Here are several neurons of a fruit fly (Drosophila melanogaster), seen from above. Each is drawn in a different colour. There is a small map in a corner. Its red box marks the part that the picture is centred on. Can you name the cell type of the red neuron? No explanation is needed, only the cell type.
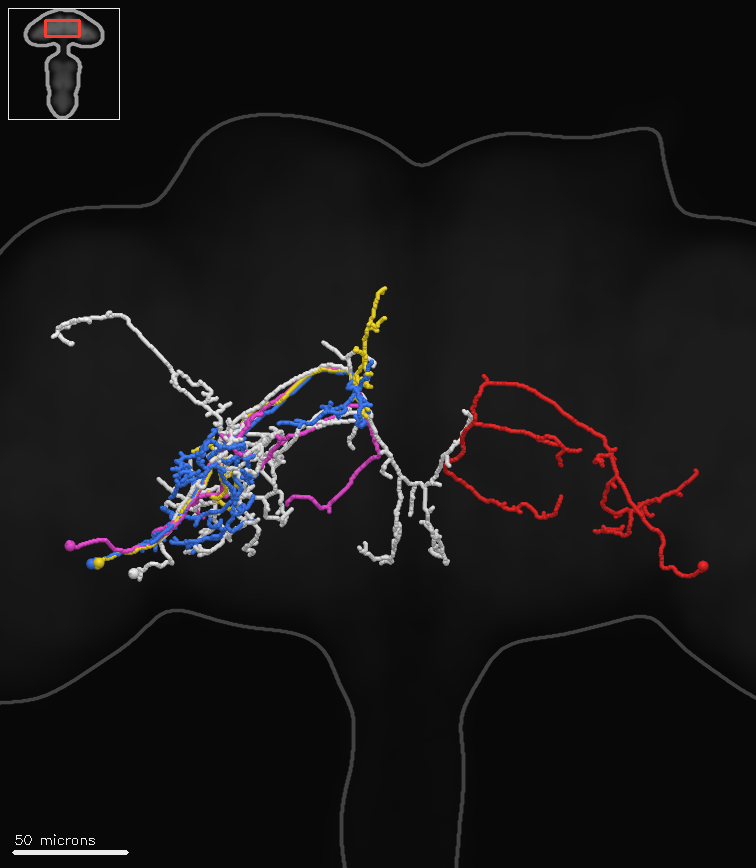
CL146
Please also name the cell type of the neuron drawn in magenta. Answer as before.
CB2931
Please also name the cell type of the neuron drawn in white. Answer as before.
CL143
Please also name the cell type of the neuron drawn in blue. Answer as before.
SMP279_c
